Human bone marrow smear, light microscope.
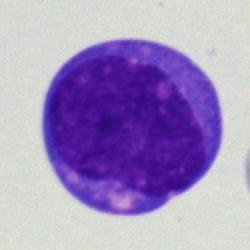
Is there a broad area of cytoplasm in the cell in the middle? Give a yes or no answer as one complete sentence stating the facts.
No, the nucleus fills most of this cell.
